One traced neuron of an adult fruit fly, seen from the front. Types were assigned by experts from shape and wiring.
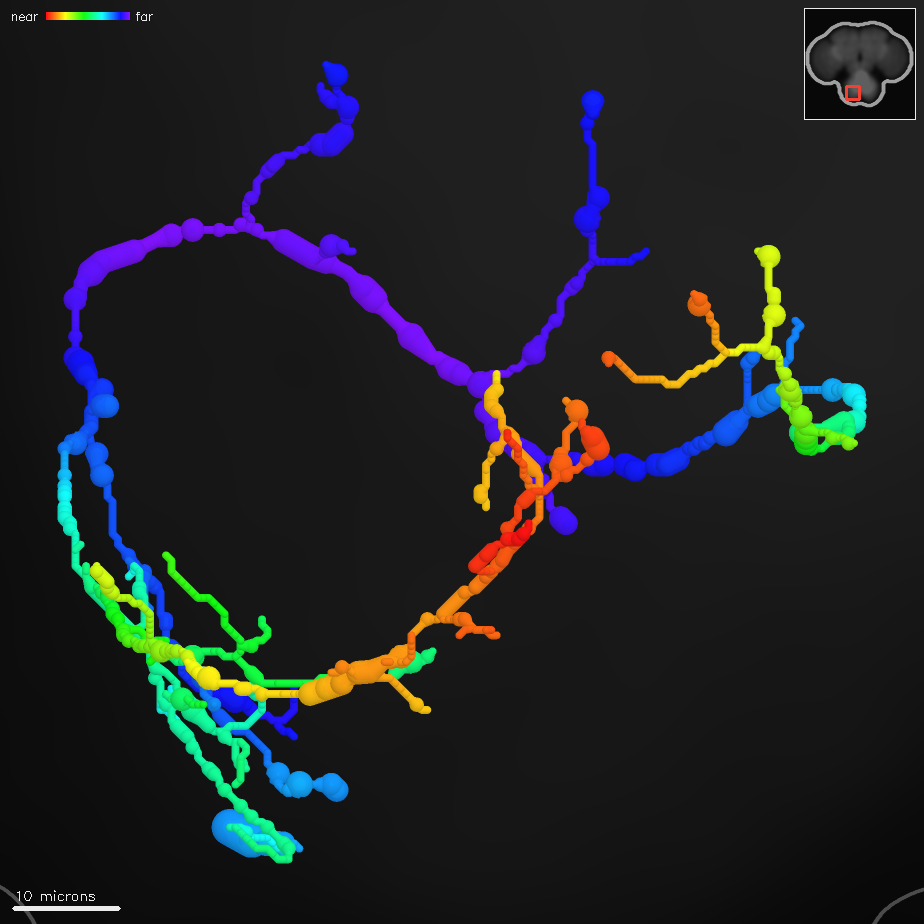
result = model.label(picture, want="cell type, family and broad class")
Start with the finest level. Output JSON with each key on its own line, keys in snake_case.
{
 "cell_type": "IN13A044",
 "family": "hemilineage 13A",
 "broad_class": "nerve-cord intrinsic neuron"
}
